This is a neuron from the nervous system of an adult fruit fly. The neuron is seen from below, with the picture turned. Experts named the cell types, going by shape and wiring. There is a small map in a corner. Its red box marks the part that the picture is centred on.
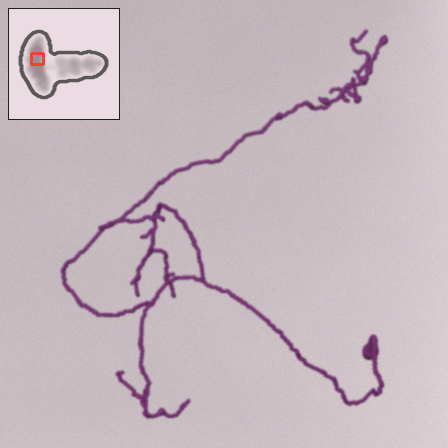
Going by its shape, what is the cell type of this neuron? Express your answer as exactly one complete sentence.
Of the cell type FS4A is this neuron.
